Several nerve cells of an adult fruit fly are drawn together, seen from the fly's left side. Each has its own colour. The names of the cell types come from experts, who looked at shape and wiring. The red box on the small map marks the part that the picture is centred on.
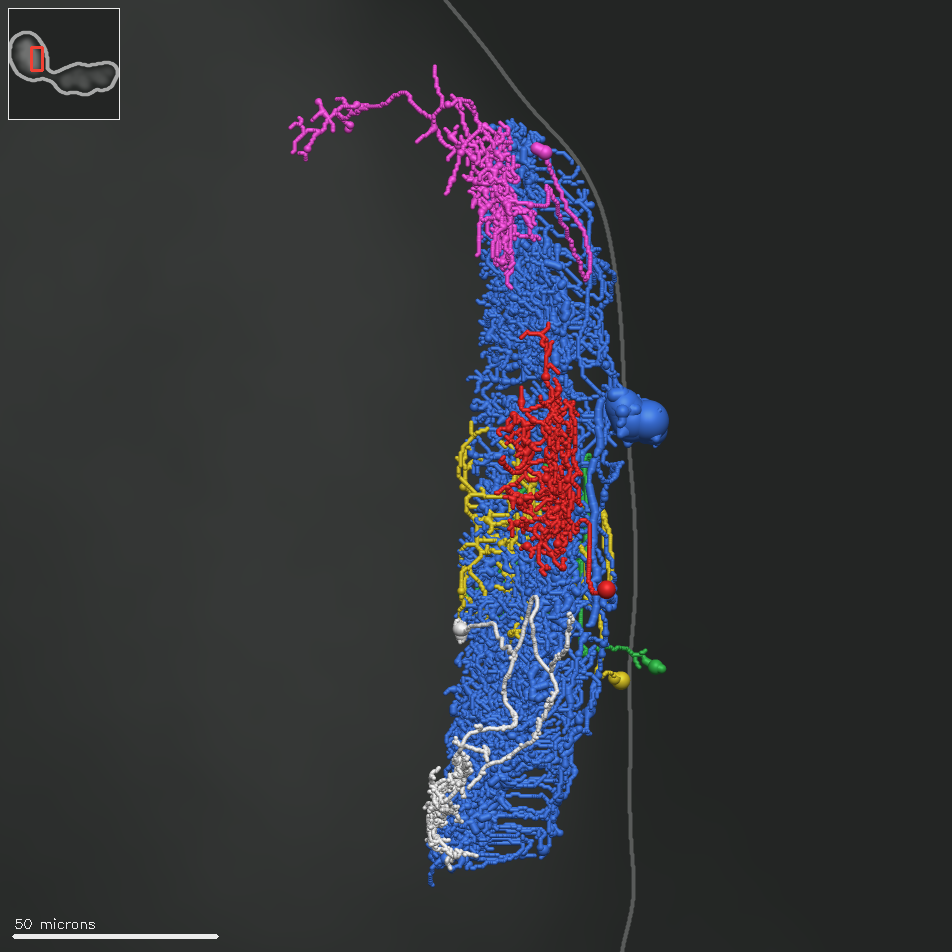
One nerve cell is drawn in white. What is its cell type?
LPi14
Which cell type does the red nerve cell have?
LPi3412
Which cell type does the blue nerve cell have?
LPi12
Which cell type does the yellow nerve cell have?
LPi2d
